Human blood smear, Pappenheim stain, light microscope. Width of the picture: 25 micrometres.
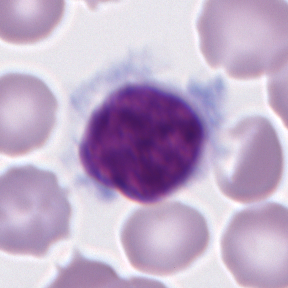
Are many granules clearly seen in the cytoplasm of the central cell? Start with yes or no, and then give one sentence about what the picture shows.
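No. The cytoplasm contains no visible granules.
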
